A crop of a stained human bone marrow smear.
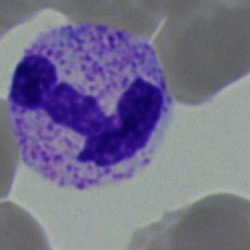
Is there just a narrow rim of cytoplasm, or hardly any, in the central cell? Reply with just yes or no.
No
